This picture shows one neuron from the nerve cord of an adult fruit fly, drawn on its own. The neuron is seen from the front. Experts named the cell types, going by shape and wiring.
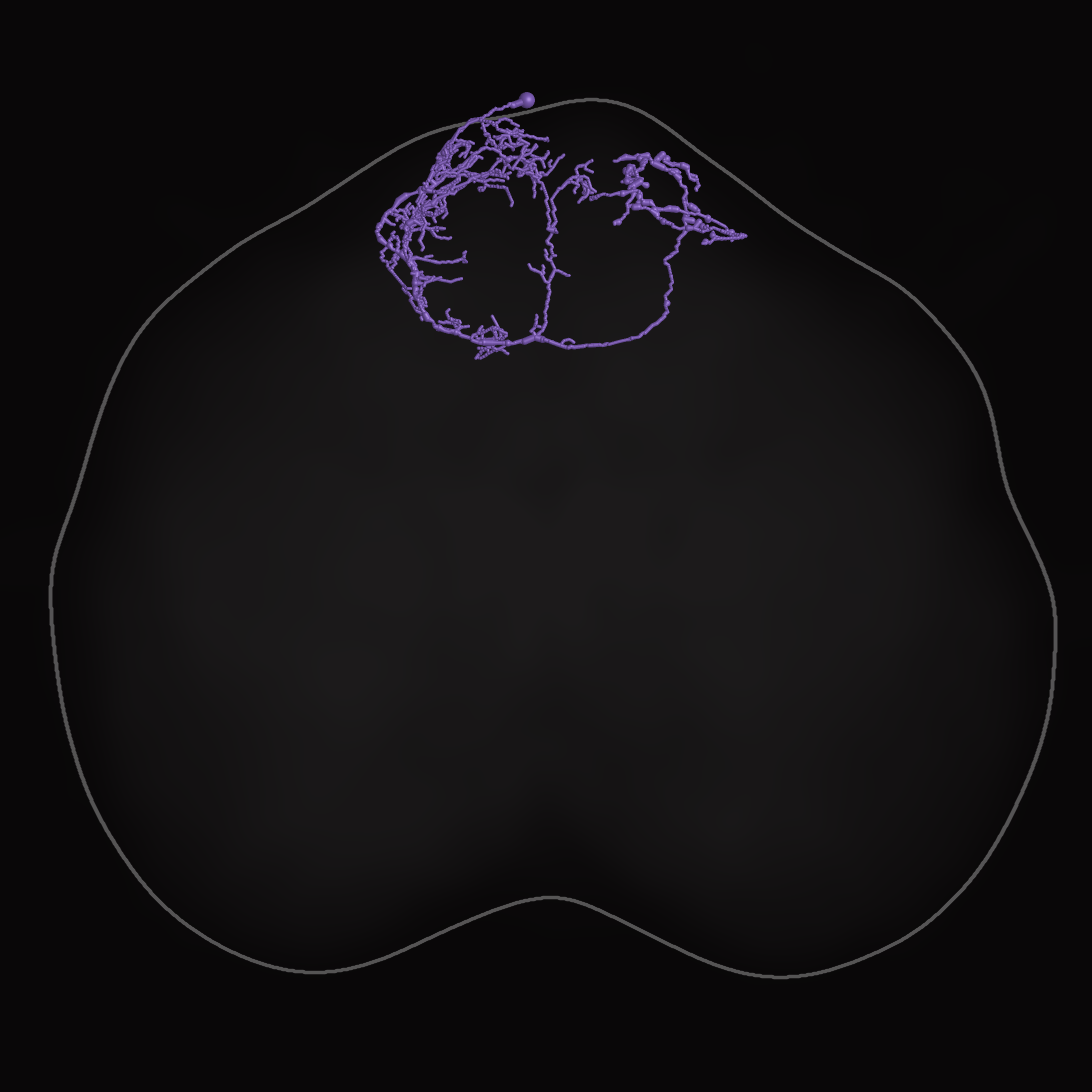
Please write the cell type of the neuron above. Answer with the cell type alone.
INXXX332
